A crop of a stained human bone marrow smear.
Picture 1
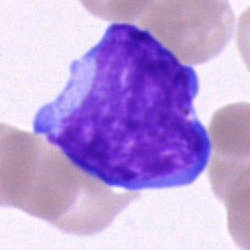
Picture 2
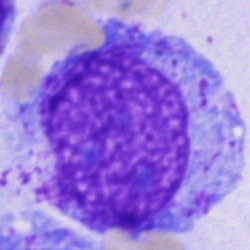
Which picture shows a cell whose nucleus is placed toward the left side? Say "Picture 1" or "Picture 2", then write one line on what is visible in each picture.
Picture 2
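Picture 1: The cytoplasm is widest on the upper left side of the cell.
Picture 2: The nucleus sits toward the left, leaving a wider band of cytoplasm on the right.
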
